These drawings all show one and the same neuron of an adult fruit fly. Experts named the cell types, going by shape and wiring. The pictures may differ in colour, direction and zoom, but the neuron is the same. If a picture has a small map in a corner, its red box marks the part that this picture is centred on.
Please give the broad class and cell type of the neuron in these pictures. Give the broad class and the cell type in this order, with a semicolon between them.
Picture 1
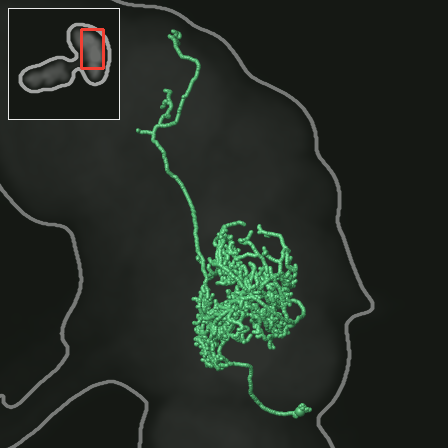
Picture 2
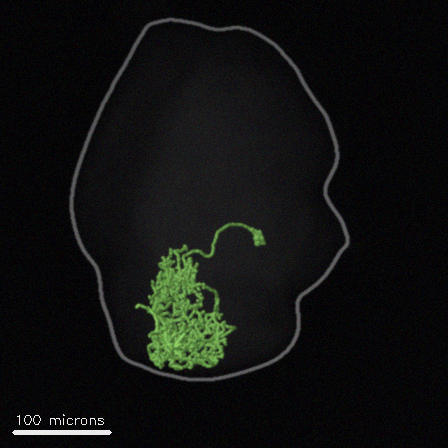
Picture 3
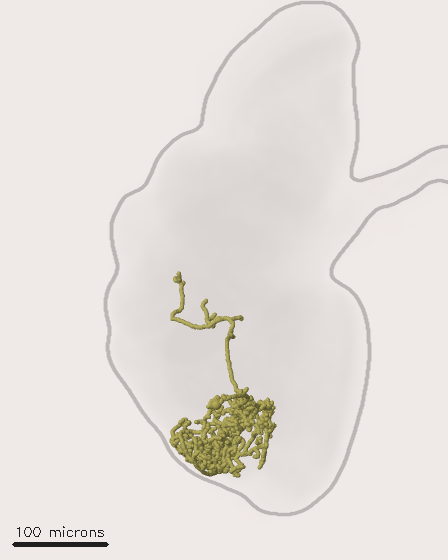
central-brain intrinsic neuron; SLP457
